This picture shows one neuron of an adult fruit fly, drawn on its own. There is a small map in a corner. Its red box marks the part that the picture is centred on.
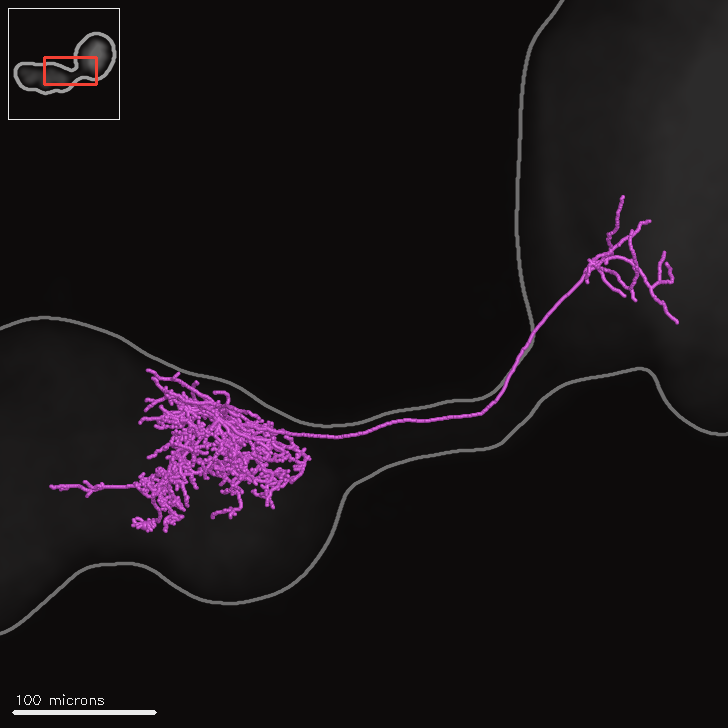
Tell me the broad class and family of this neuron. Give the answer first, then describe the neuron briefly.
This is an ascending neuron. Its family is hemilineage 03A. From left to right in the picture it spans about 450 microns. Dozens of branch ends can be seen.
